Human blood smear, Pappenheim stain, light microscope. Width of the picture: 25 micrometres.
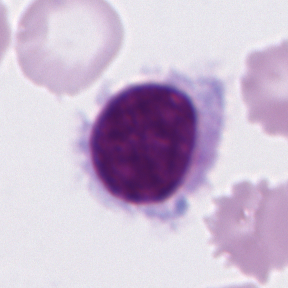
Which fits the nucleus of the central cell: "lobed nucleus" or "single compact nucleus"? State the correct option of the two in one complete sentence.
The nucleus of this cell is one compact round, oval or kidney-shaped mass.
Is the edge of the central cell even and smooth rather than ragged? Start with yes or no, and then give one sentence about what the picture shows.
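No. The cell's border is ragged rather than smooth.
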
